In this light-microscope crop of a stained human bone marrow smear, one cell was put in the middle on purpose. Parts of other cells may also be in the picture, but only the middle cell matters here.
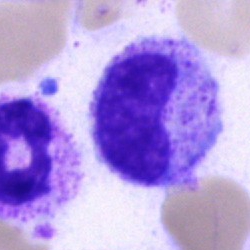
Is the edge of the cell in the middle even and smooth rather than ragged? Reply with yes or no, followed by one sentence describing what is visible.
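No. The cell outline is roughly round with a slightly ragged edge.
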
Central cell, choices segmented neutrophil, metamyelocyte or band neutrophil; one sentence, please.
Standing at the centre of this crop is a metamyelocyte.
